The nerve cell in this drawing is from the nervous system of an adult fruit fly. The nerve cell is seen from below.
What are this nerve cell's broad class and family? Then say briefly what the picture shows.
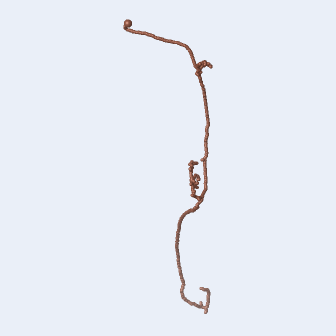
This is a visual projection neuron. The family is LC. The cell body can be seen at the top of the picture. In this view it is more than twice as tall as it is wide.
